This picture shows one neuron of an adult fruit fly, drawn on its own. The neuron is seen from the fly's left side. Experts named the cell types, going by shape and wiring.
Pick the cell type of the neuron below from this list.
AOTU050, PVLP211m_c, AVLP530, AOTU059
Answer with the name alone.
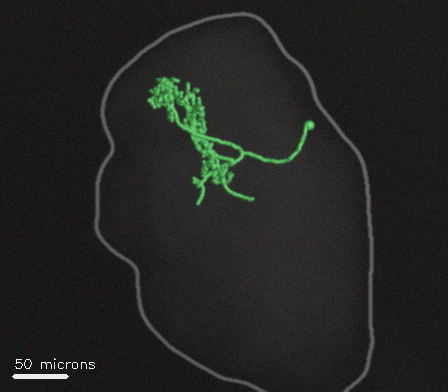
AOTU059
